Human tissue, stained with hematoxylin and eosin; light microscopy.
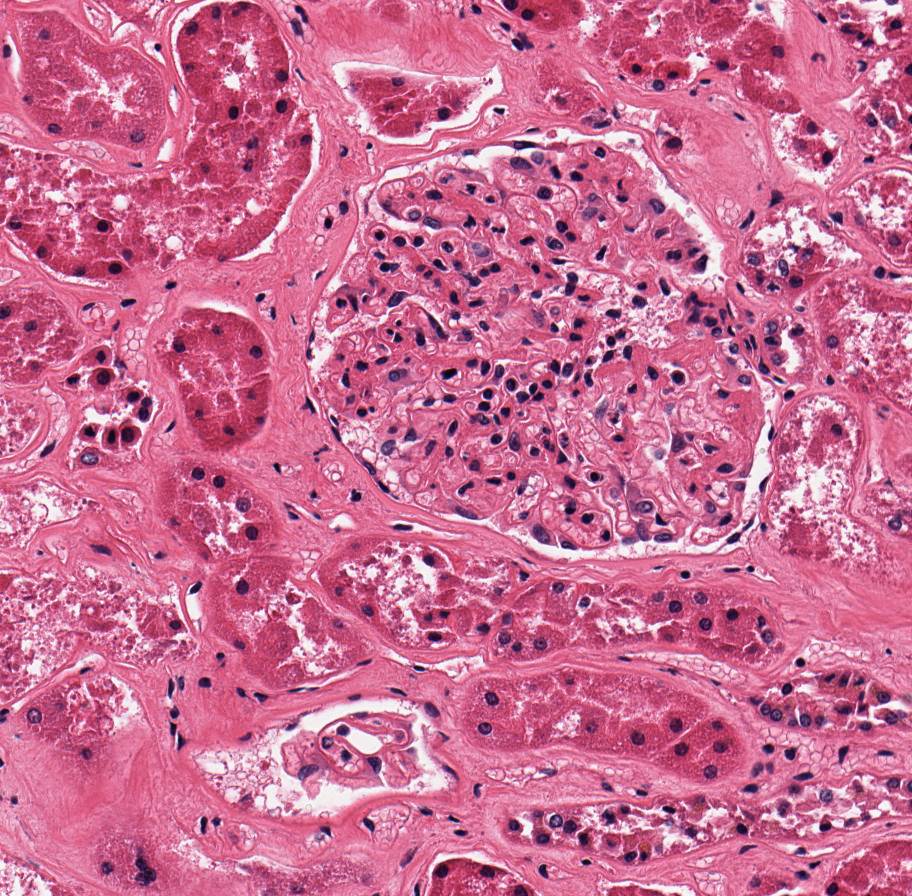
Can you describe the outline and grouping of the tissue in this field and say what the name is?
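A glomerular tuft is separated from its capsule by a narrow, clear Bowman's space. Most tubules are lined by cells with abundant granular pink cytoplasm and round dark nuclei. Widened bands of pink fibrous tissue containing scattered spindle-shaped nuclei lie between the tubules. The tissue is renal cortex.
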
